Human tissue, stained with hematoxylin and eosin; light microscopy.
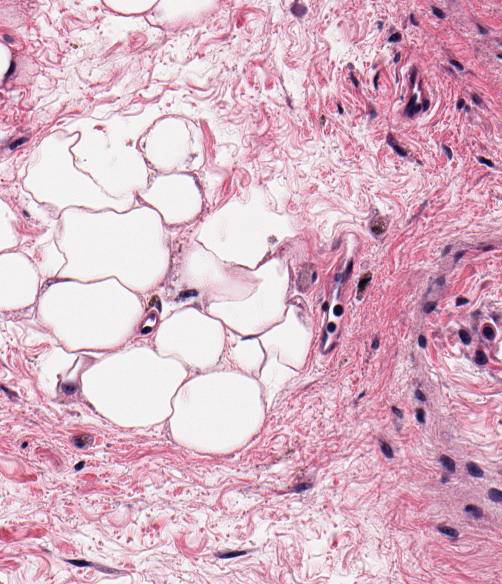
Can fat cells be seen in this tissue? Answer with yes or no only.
Yes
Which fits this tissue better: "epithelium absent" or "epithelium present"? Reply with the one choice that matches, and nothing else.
Epithelium absent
